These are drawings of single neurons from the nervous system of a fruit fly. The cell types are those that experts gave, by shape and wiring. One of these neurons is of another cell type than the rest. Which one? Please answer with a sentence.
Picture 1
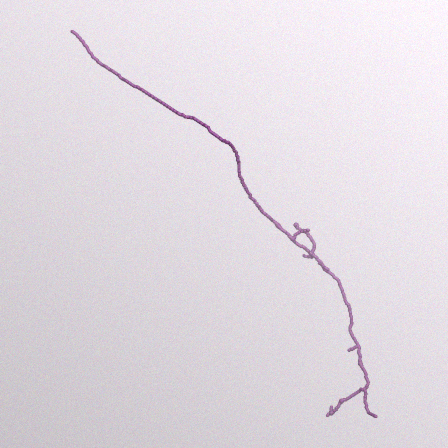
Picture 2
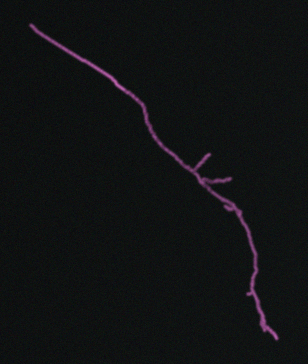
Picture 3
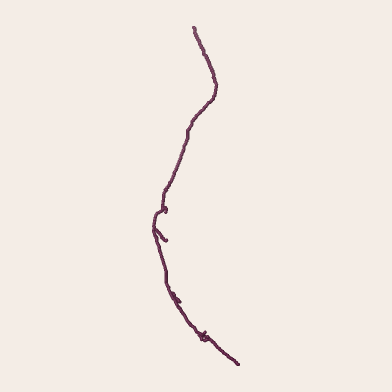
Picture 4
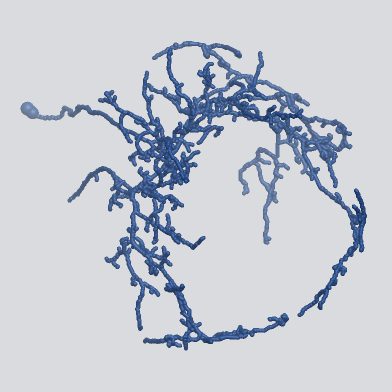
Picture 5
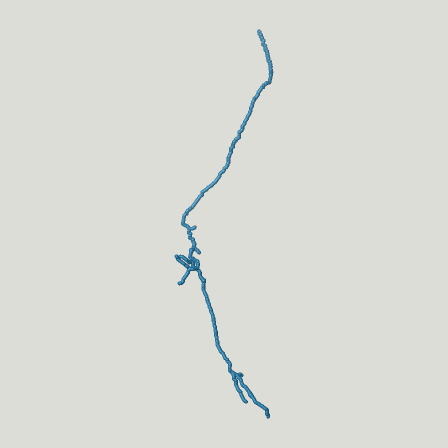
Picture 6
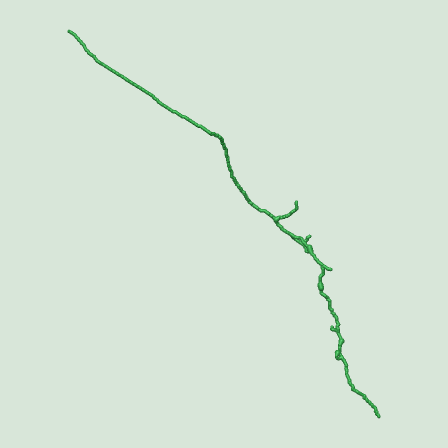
Picture 4 is the odd one out.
